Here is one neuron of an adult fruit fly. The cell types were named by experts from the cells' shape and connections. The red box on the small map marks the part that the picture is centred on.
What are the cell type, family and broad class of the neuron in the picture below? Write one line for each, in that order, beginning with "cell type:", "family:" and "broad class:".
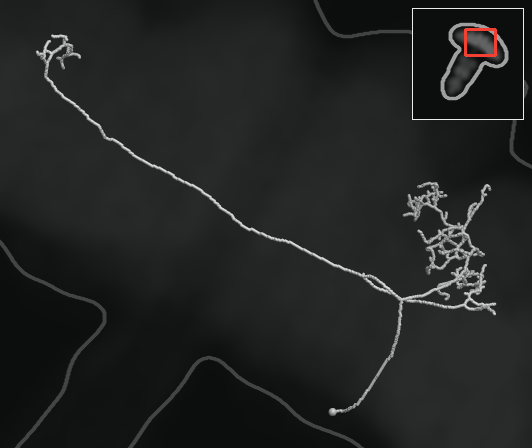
cell type: WED118
family: hemilineage VLPl&p2_posterior
broad class: central-brain intrinsic neuron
